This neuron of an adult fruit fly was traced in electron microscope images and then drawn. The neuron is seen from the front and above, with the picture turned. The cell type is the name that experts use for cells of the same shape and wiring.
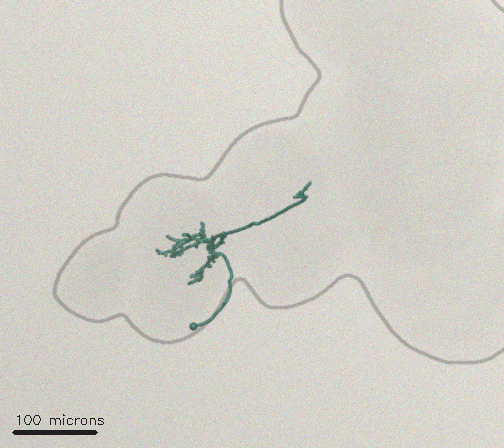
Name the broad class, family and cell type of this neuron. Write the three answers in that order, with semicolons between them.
nerve-cord intrinsic neuron; hemilineage 09B; IN09B049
